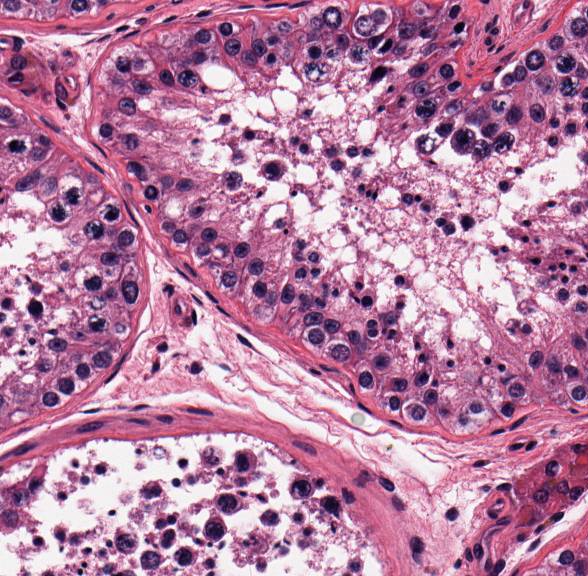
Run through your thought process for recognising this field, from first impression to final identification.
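Seminiferous tubule: several large rounded and elongated tubules cut across, with narrow pink connective tissue between. The lining here is many cell layers thick.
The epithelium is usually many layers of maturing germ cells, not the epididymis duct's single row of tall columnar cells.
Many middle-layer cells have large round nuclei with coarse clumped chromatin, and flattened dark nuclei edge each tubule.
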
